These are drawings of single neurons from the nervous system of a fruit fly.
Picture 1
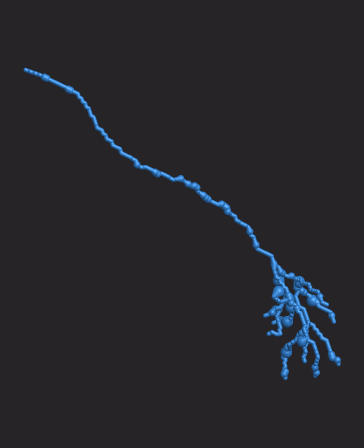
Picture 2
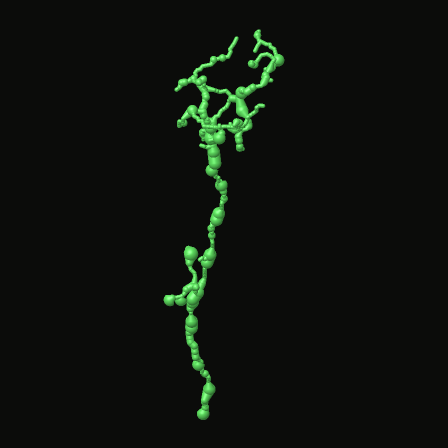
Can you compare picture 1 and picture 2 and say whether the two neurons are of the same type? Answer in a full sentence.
They are of the same cell type.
